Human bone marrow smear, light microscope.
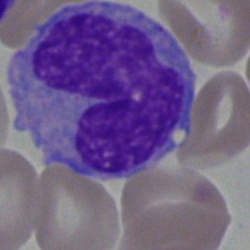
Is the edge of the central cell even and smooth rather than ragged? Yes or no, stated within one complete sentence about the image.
No, ragged or frayed parts, projections, blebs or tags interrupt the cell's outline.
